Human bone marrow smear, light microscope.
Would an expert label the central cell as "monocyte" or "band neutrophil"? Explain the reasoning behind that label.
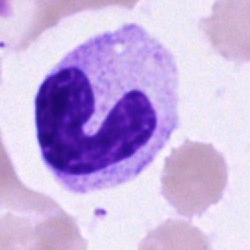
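This is a band neutrophil, not a monocyte. What decides it is the cytoplasm, which is plentiful and pale lilac and holds fine, faint lilac granules.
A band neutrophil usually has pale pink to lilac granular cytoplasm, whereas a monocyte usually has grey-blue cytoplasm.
The nucleus is a single curved band bent into a C or horseshoe shape, lying mainly in the left and lower part of the cell.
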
